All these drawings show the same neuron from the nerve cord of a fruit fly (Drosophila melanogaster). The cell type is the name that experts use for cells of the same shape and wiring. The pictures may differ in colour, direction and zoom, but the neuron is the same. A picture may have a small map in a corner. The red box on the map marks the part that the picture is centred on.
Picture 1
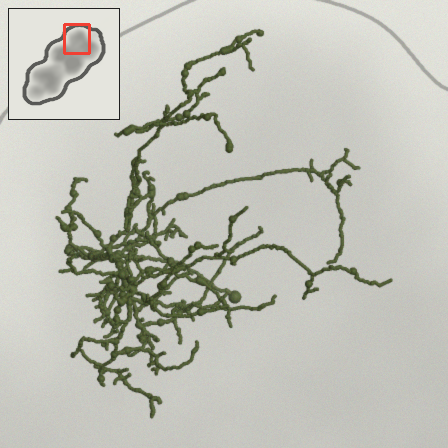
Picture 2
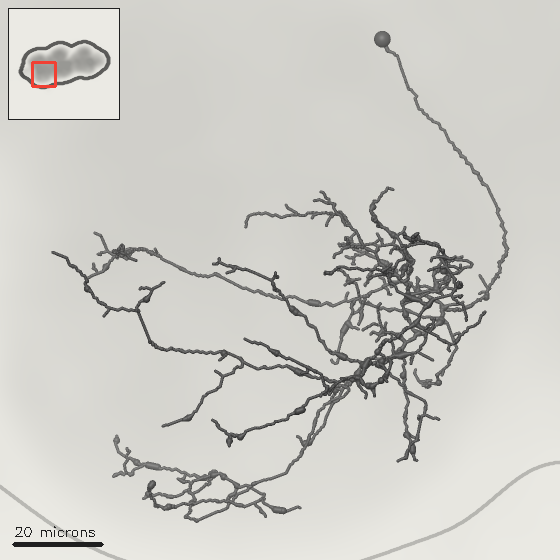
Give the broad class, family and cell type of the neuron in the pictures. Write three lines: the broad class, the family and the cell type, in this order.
nerve-cord intrinsic neuron
hemilineage 04B
IN04B081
